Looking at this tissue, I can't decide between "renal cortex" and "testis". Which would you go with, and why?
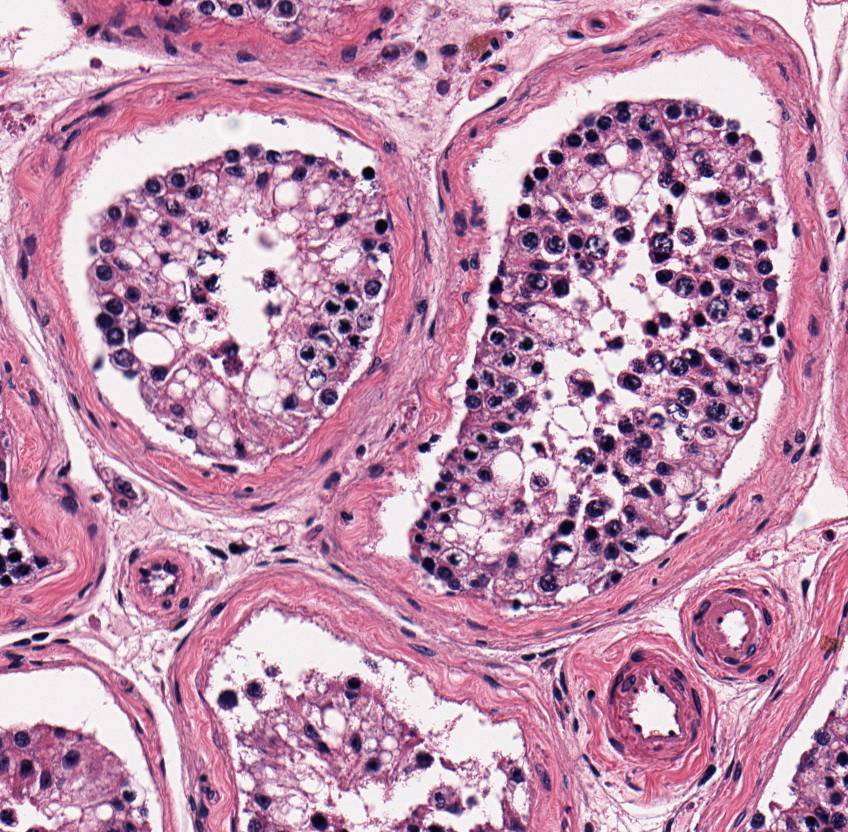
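It's testis. Each of those large rounded tubules is bounded by a thick band of wavy pink fibrous tissue with flat, elongated nuclei. Inside, the lining is many layers of rounded cells with dark round nuclei, dotted with many clear round vacuoles of varying size. Two tubules sit whole in the upper half; the edges cut the rest.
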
